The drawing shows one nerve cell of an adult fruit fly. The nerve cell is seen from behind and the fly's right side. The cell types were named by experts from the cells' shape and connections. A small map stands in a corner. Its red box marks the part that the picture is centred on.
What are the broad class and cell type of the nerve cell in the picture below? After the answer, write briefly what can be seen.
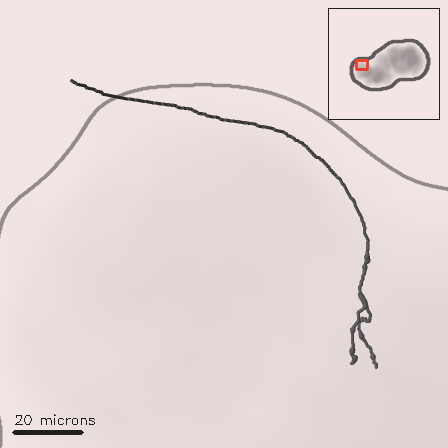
This is a sensory neuron entering the nerve cord. It is of cell type SNxx03. The drawing shows no cell body. From left to right in the picture it spans about 90 microns. There are a dozen or fewer branch ends.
